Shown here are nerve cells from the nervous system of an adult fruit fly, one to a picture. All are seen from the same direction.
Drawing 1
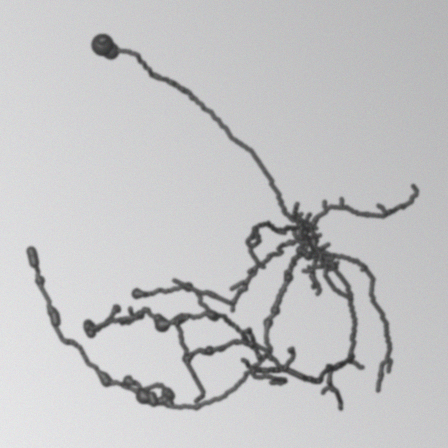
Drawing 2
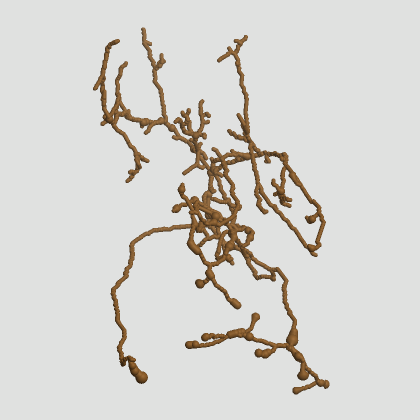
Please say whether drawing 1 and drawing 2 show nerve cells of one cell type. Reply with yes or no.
yes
